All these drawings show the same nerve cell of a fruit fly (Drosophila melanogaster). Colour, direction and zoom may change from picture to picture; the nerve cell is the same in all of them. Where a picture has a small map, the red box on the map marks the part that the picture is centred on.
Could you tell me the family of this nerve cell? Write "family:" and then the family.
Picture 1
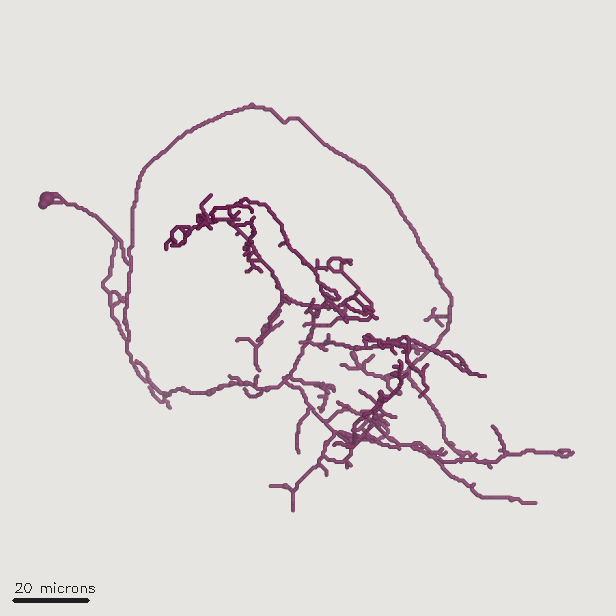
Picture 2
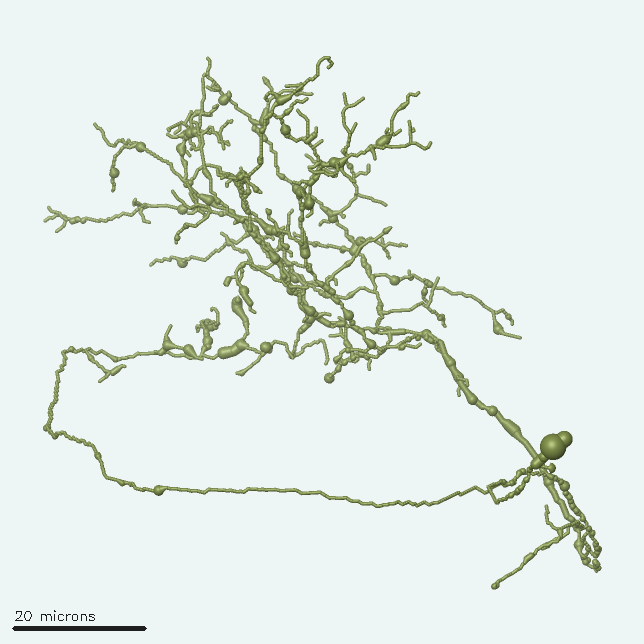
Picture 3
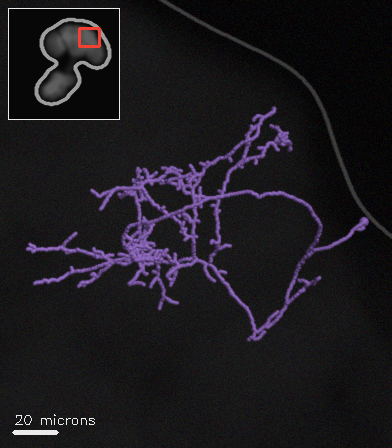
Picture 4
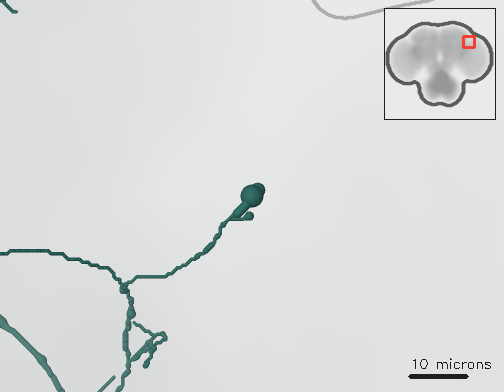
family: hemilineage SLPav1_medial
